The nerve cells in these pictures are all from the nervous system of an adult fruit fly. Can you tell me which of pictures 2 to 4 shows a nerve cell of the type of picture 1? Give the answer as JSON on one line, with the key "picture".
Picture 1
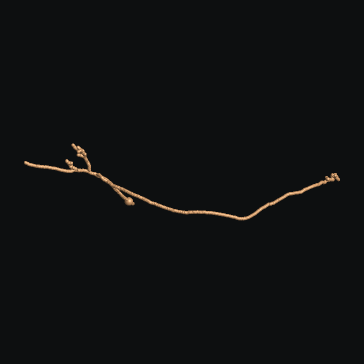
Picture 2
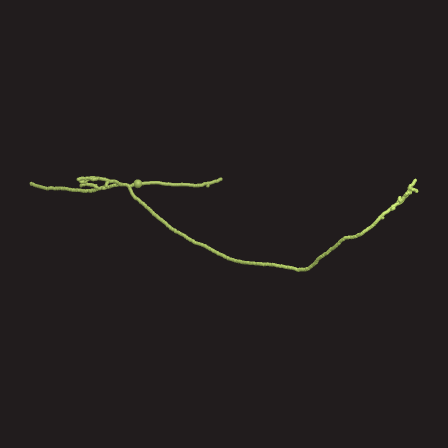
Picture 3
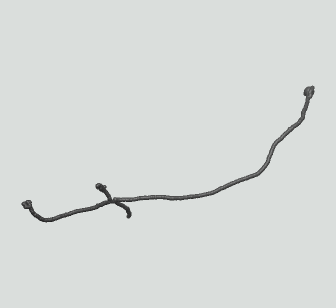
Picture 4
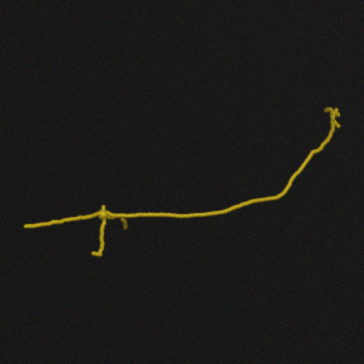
{"picture": 2}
